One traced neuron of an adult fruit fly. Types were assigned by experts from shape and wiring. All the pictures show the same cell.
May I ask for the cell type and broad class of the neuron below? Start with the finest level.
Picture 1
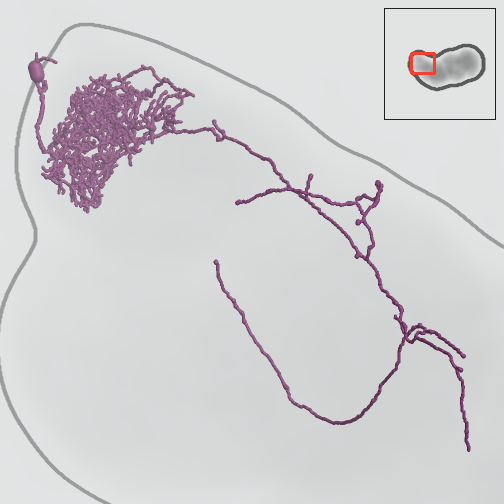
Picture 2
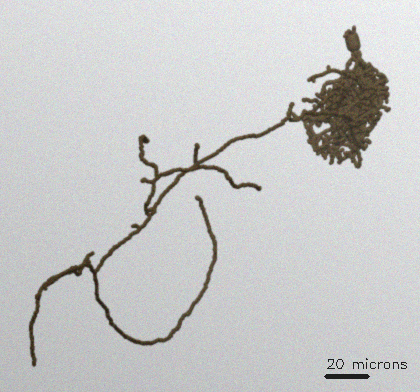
INXXX183; nerve-cord intrinsic neuron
